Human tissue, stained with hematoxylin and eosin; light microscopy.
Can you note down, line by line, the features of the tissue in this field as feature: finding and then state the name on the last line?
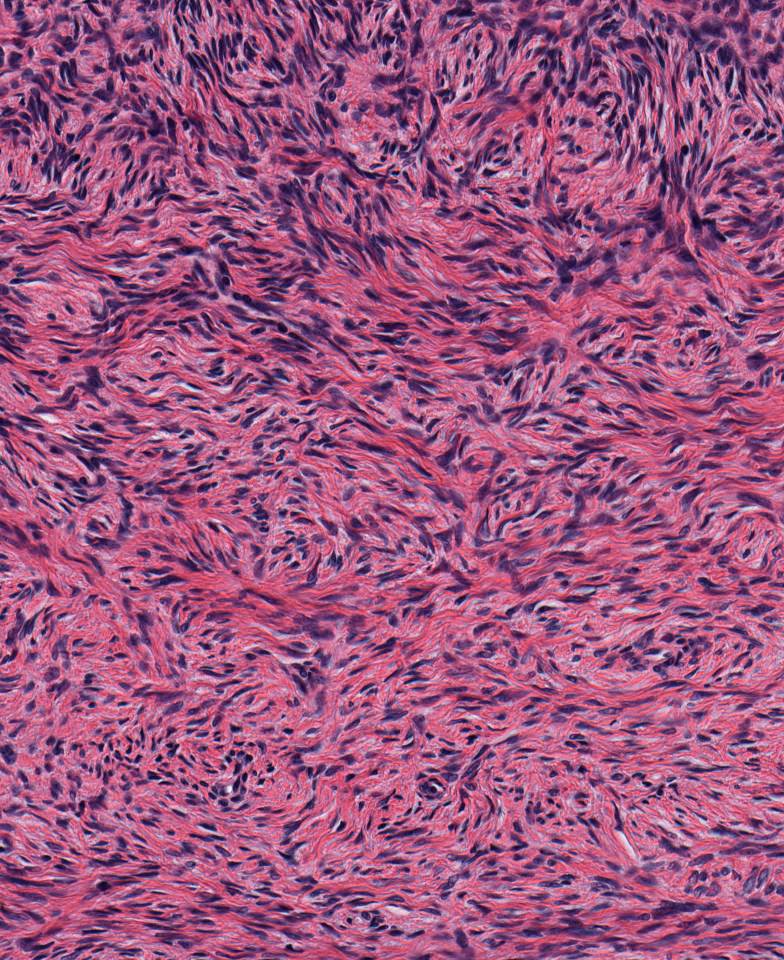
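Composition: spindle cells throughout the whole field, with no other kind of tissue
Arrangement: short intersecting bundles swirling into whorls
Nuclei: elongated, dark and tapered, many wavy or curved
Cytoplasm: scant and pink, with indistinct cell borders
Tissue: ovary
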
